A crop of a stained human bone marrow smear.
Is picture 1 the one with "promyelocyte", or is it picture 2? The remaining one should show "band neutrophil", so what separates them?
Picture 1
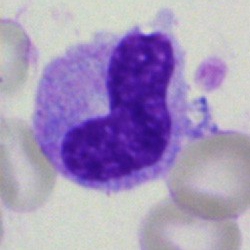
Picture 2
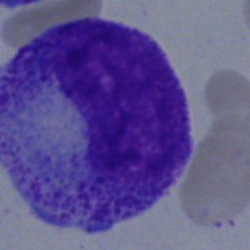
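The band neutrophil appears in picture 1 and the promyelocyte in picture 2. The band neutrophil is roughly round with a finely ragged edge. Its nucleus is bent into a curved, peanut-like shape, notched on its upper left side.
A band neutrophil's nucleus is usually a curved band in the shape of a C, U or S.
The chromatin stains deep purple and looks fairly dense, with a few faint lighter flecks.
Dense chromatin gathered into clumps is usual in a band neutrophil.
In the promyelocyte the large nucleus lies off-centre toward the upper right and has a concave indentation along its left border. Its cytoplasm lies mainly at the lower left, on a pale blue background with many purple granules scattered through it, and a pale, nearly granule-free zone sits against the nuclear indentation.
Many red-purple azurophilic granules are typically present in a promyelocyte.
Picture 1 is slightly soft in focus.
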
